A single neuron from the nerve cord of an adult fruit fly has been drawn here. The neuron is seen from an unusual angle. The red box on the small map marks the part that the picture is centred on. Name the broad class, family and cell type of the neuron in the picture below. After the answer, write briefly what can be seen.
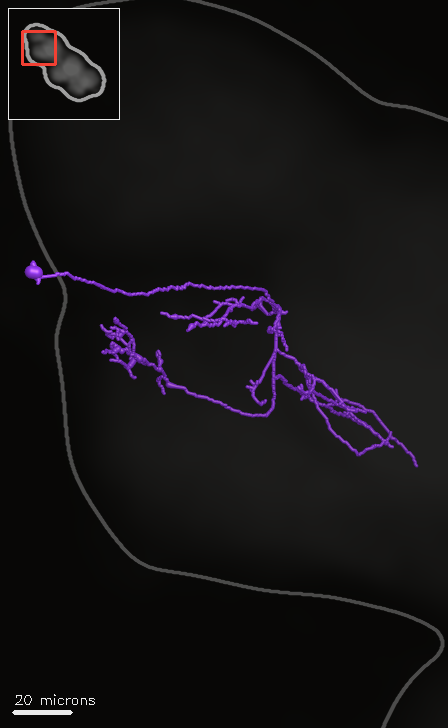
It is a nerve-cord intrinsic neuron. Its family is hemilineage 21A. The cell type is IN21A051. From left to right in the picture it spans about 140 microns. Dozens of branch ends can be seen.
